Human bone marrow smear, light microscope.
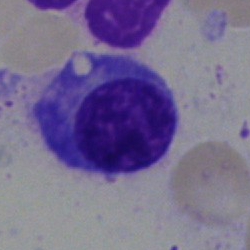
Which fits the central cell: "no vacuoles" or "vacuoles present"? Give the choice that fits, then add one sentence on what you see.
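Vacuoles present. A single round clear vacuole lies in the cytoplasm at the upper left of the cell.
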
